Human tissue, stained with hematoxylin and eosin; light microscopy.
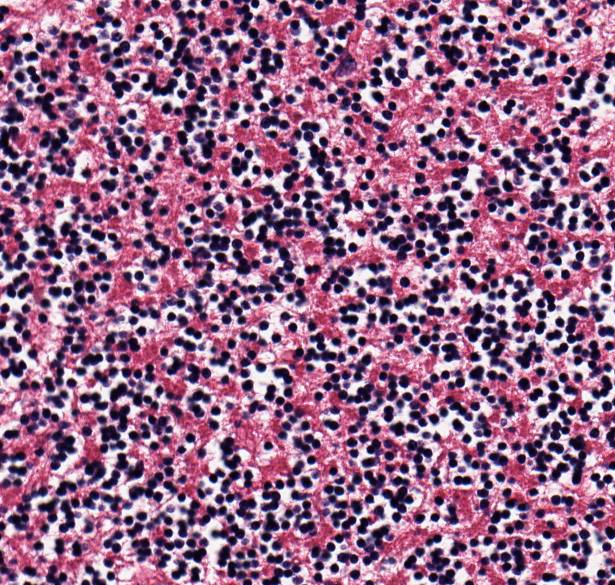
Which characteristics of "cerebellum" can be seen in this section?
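This section is cerebellum. Here the nuclei are small, round and deeply stained blue-black, nearly all of much the same small size, each with very little visible cytoplasm. Irregular pink fibrillary patches lie scattered between them throughout the field.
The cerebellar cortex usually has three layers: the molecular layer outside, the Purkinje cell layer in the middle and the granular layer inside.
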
